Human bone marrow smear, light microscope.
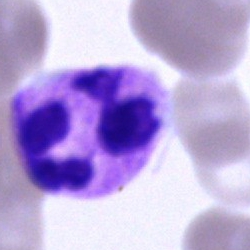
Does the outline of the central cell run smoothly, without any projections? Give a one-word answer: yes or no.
Yes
